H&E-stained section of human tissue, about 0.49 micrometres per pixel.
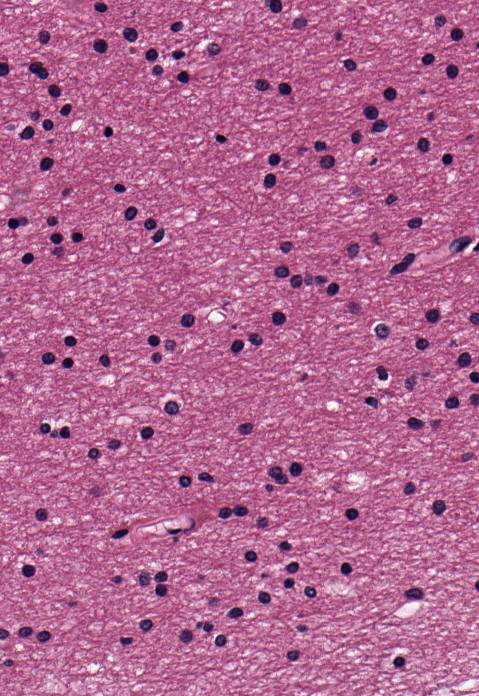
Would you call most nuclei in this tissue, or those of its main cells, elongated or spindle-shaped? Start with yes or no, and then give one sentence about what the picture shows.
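No. Most of the scattered nuclei are small, round and darkly stained.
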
